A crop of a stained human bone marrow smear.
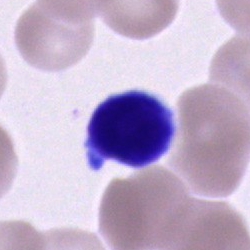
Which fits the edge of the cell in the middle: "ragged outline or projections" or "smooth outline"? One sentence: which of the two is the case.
This cell has a rough outline rather than a smooth one.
